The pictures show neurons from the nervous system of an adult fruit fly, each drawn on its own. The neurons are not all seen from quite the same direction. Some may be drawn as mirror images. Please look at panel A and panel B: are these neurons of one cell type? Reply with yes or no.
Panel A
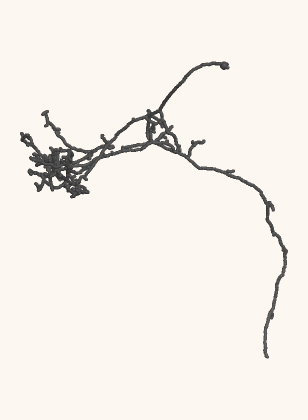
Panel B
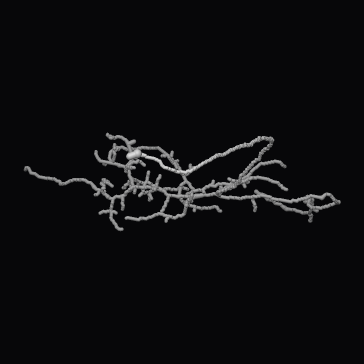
no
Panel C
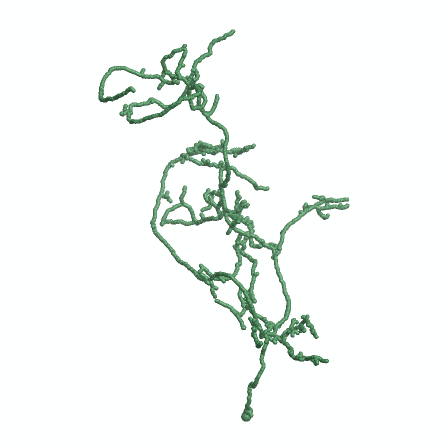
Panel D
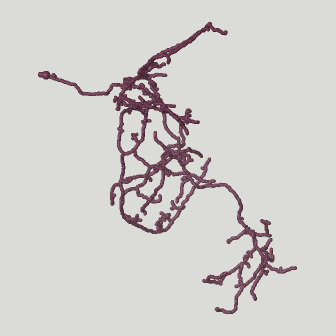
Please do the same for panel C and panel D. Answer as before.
yes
